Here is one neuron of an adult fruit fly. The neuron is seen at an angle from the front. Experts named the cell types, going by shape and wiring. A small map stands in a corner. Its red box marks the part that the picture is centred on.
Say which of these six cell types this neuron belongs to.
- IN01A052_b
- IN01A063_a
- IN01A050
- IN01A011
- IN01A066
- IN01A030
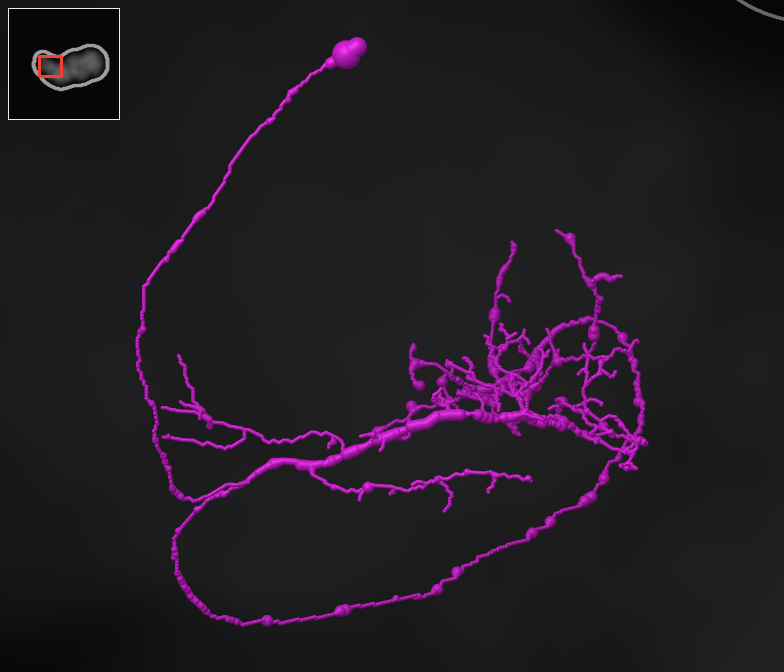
IN01A066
